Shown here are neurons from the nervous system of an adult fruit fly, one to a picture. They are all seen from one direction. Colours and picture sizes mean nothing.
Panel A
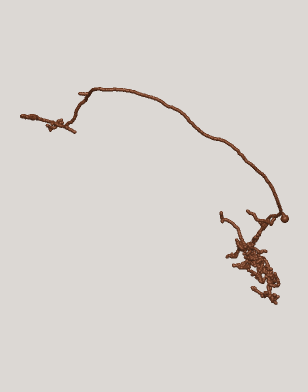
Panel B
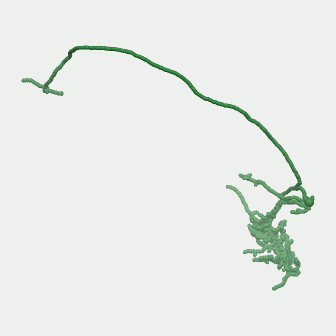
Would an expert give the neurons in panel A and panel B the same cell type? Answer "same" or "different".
same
